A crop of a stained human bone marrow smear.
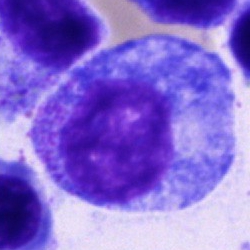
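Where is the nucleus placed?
Off-centre, with the broadest rim of cytoplasm on the right side.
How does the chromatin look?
Deep purple and fairly evenly dense, with no coarse dark clumps.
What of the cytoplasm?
Abundant and blue.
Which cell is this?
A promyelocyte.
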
